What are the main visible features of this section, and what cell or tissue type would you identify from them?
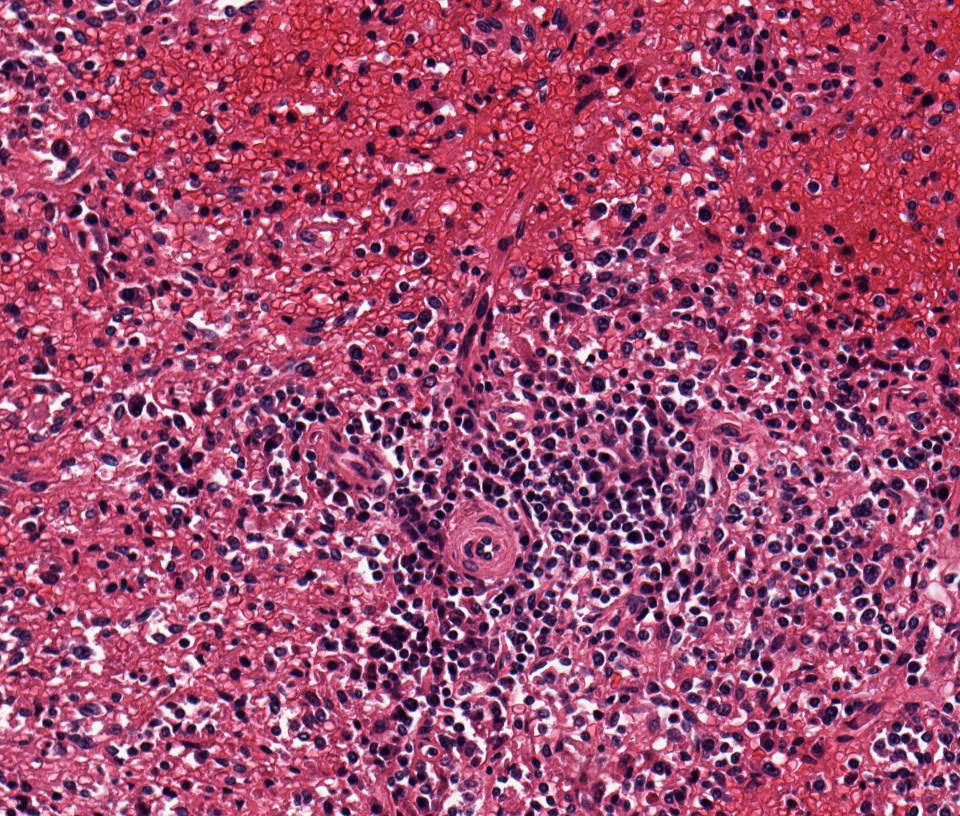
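Up top, broad sheets of tightly packed red blood cells fill the field. Just below centre there's a dark cell cluster, and within it a small round thick-walled arteriole cut in cross-section. The cells packed around it are lymphocytes, with small round dark nuclei and scant cytoplasm. From the upper centre, a slender pink strand with elongated nuclei runs down toward that cluster. This is spleen.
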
